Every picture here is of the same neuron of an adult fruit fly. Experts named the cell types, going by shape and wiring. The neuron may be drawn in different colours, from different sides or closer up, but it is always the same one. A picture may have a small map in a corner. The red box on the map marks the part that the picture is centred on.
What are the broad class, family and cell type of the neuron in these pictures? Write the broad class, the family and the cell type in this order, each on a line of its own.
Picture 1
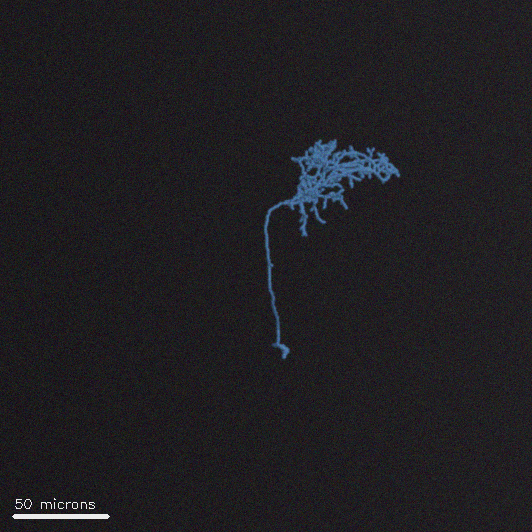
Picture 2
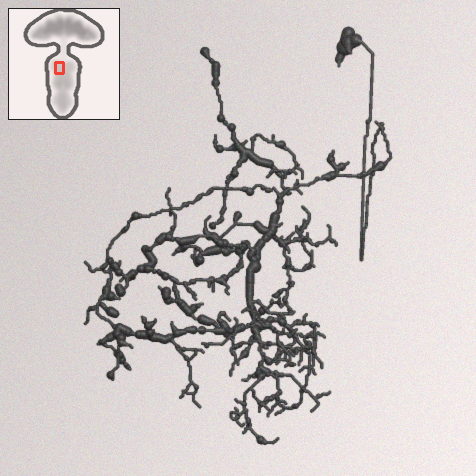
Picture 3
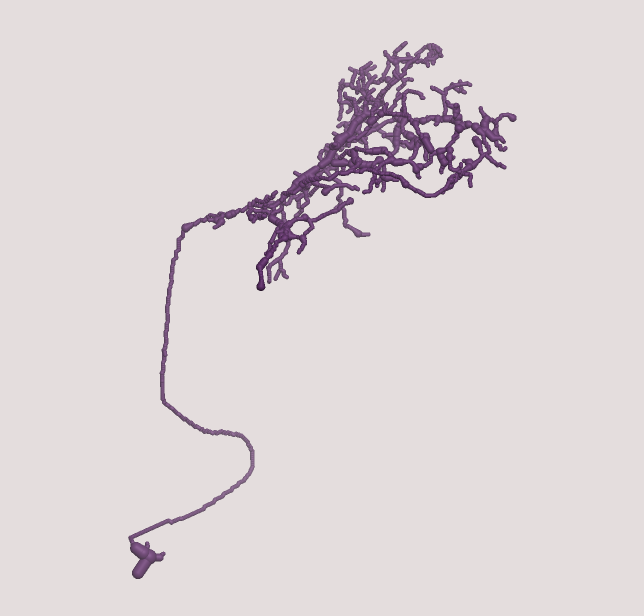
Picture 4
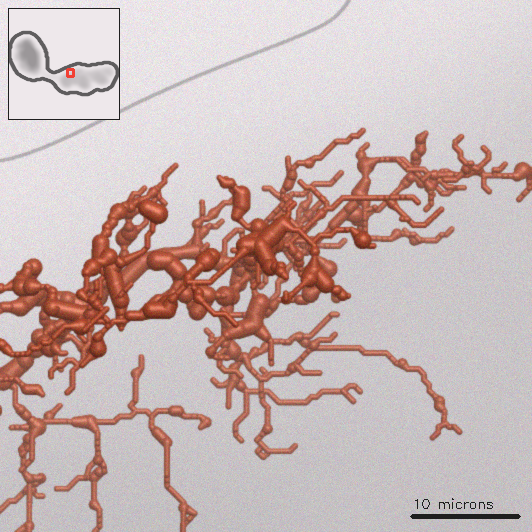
nerve-cord intrinsic neuron
hemilineage 02A
IN02A033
